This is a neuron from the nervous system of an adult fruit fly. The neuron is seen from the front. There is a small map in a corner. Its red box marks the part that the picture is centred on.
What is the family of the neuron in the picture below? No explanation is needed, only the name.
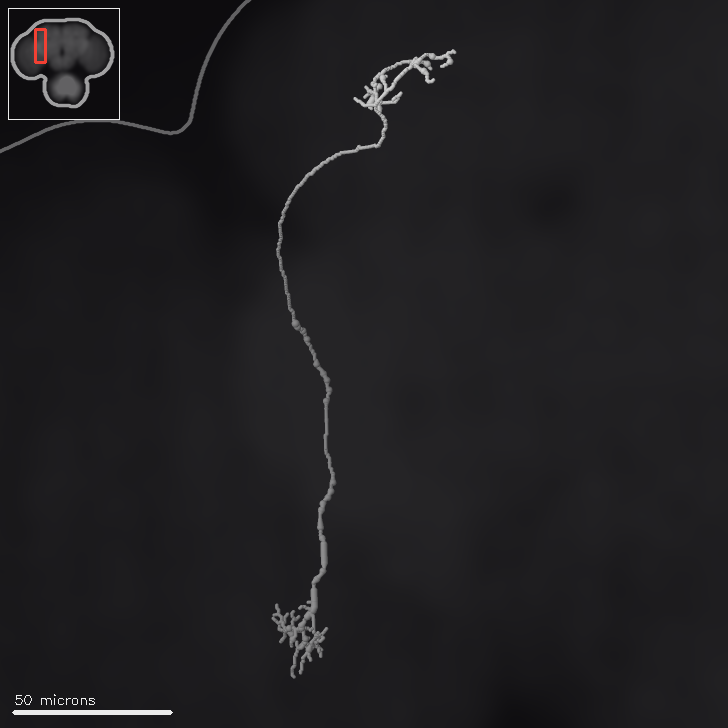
hemilineage VPNd2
